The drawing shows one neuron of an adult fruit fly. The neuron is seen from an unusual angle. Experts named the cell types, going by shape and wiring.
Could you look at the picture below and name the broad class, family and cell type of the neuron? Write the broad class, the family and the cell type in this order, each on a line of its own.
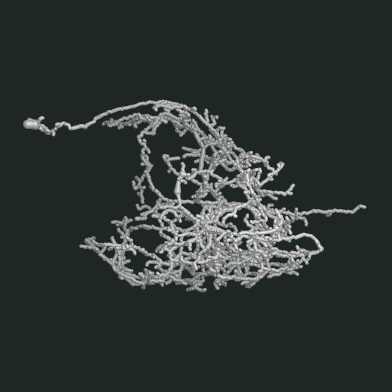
nerve-cord intrinsic neuron
hemilineage 21A
IN21A014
